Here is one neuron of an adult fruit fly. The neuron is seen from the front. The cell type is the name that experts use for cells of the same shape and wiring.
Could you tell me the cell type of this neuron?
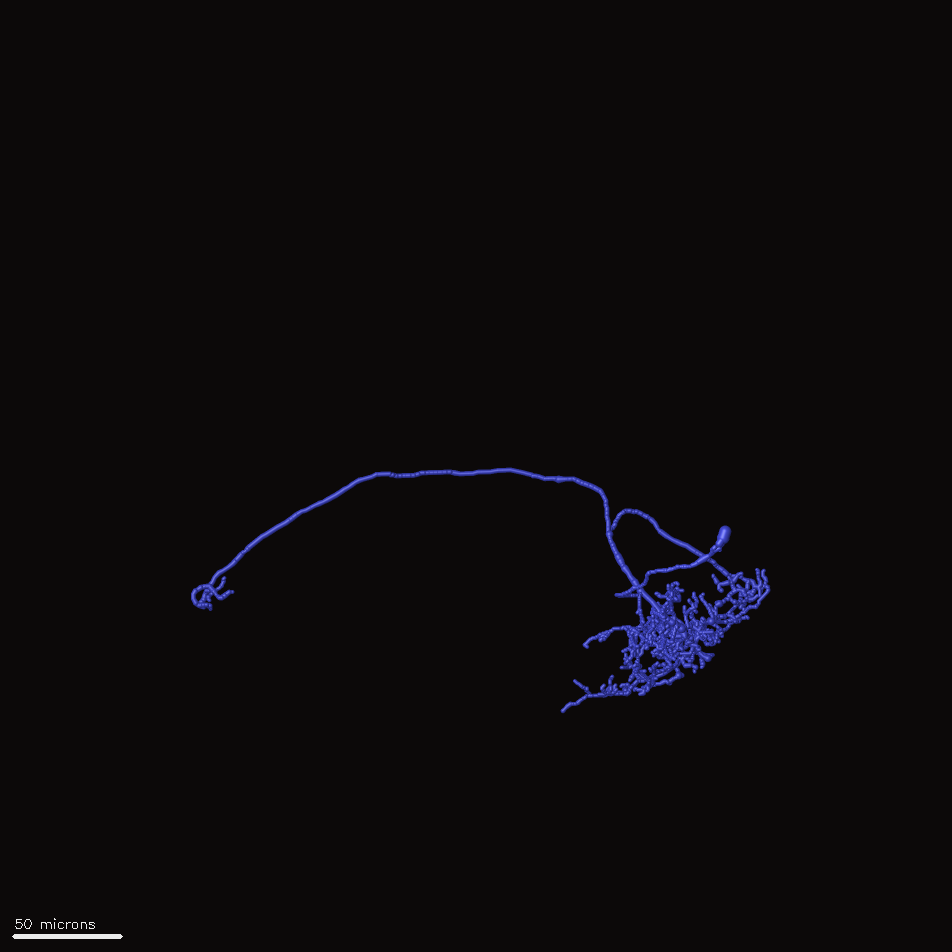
CB1076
